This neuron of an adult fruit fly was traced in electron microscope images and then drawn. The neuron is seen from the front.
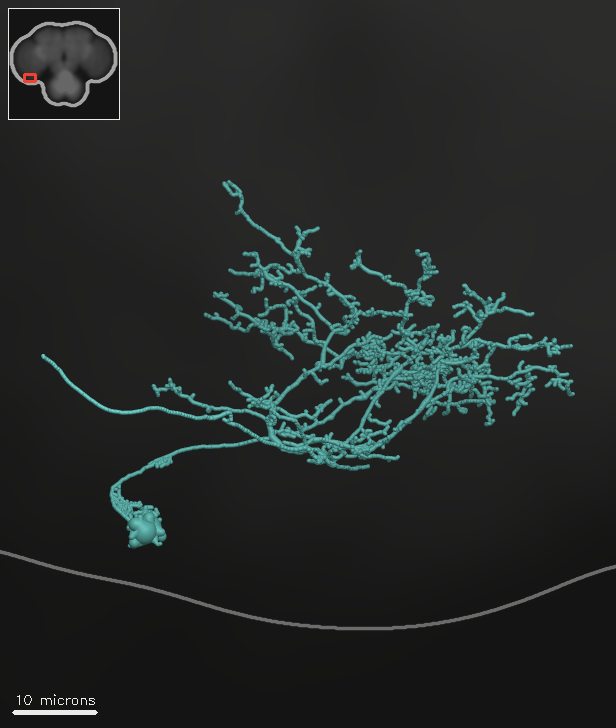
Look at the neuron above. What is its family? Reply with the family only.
Lawf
